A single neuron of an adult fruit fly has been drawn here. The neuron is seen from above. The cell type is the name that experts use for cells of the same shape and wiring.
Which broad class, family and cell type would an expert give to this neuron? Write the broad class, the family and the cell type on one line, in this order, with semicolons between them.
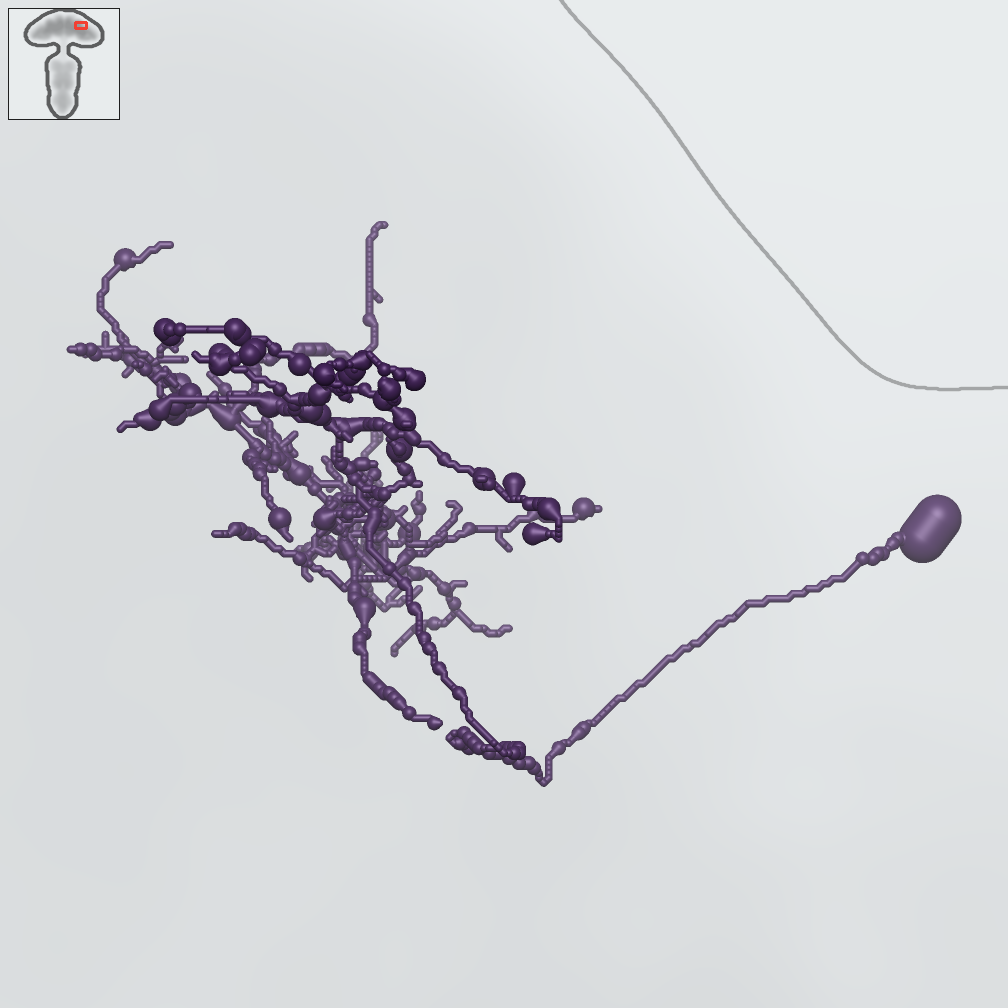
central-brain intrinsic neuron; hemilineage SLPav3; SLP189_a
